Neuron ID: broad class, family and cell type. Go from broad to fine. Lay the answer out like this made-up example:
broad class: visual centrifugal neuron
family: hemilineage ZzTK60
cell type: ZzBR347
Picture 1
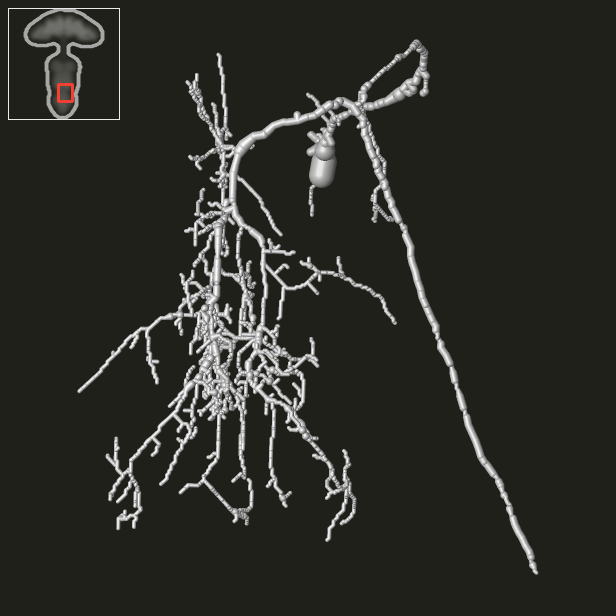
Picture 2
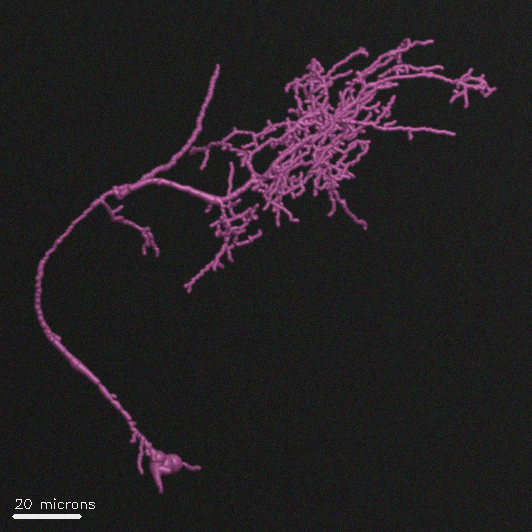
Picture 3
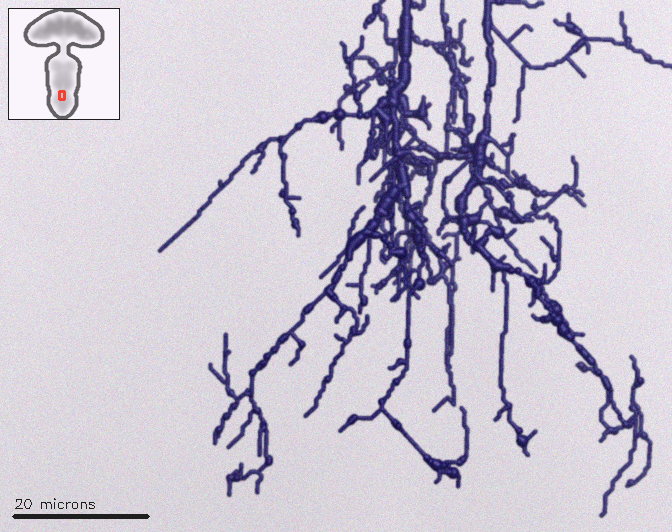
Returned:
broad class: motor neuron of the nerve cord
family: MNxm
cell type: MNxm03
